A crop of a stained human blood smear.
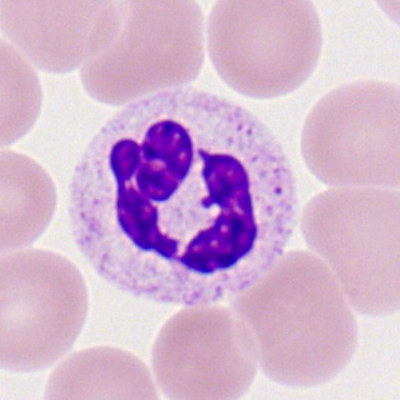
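Segmented neutrophil in the middle of the smear, taken slowly. The nucleus, I notice, breaks into several lobes linked by thin strands. Those lobes seem to sit in a rough ring, with paler cytoplasm at the centre of the cell. There is plenty of cytoplasm, and its tone is a pale pinkish-lilac. Looking closer, it is filled with fine, small lilac granules.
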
